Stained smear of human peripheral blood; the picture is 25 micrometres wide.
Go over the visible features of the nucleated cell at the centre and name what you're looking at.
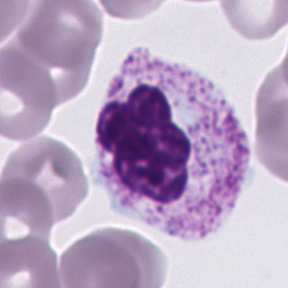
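Notice the nucleus sitting toward the left side of the cell, about 11 by 8 micrometres, its chromatin dense and staining dark purple. There's plenty of pale lilac-pink cytoplasm, with fine purple granules scattered all through it. You're looking at a segmented neutrophil.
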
